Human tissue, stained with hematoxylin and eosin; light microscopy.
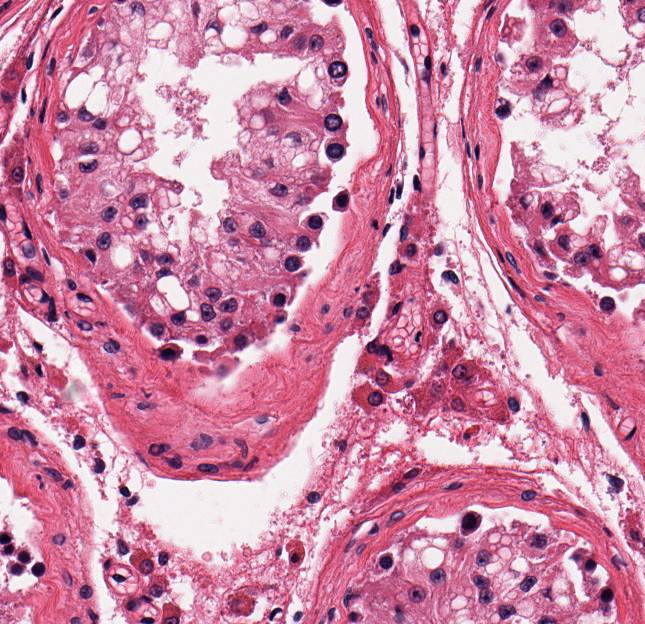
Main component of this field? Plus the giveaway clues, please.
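What you see here is seminiferous tubule, several large rounded profiles cut across. Look inside: the nuclei are mostly round, dark and scattered, not in one row.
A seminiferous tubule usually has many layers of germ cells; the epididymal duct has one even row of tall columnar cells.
Between tubules near the centre lies a small cluster of polygonal cells with abundant pink cytoplasm and round nuclei.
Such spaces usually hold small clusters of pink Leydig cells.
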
